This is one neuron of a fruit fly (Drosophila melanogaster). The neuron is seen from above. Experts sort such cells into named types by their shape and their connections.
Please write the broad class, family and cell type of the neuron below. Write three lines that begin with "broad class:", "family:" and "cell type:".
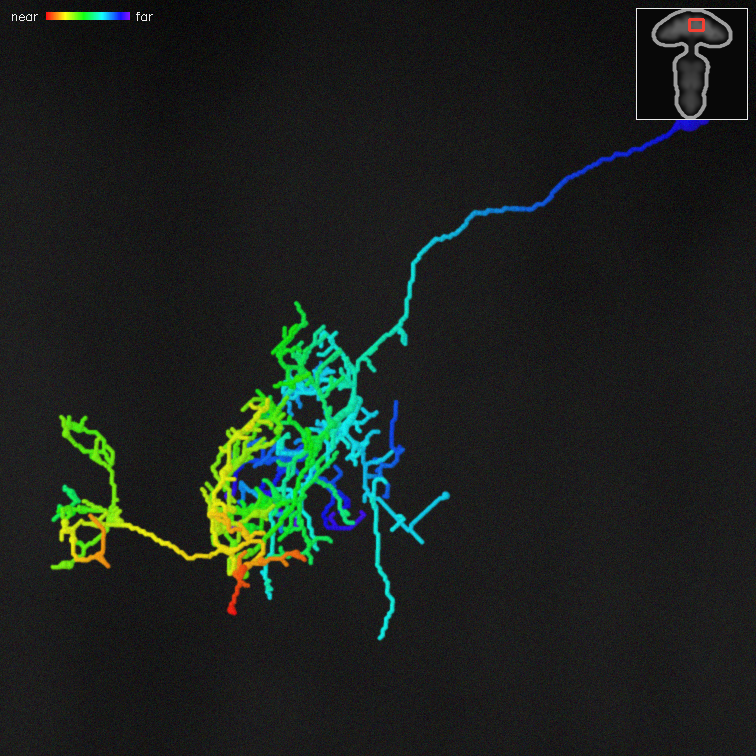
broad class: central-brain intrinsic neuron
family: hemilineage VESa1
cell type: VES095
